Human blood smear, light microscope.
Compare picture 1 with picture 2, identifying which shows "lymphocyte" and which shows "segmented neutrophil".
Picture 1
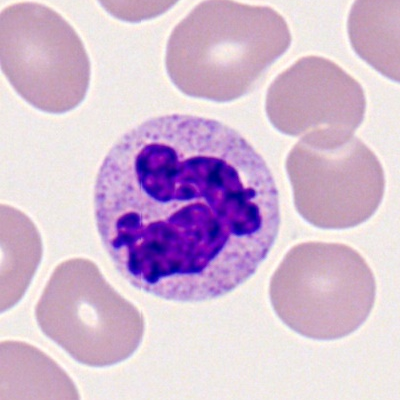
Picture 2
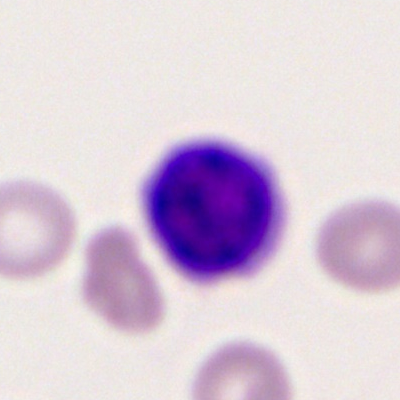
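Identification comes first: picture 1 shows a segmented neutrophil, and picture 2 shows a lymphocyte. On outline, the neutrophil is round and smooth, while the lymphocyte is roughly round with a slightly uneven edge. On the nucleus, the neutrophil has a single twisted mass with knobbly, lobed edges. On chromatin, the neutrophil's is dark purple and coarsely clumped, and the lymphocyte's is dense and deep purple with darker clumped patches.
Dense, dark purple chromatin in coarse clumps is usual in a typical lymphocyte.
On cytoplasm, the neutrophil has a wide rim of pale lilac around its nucleus, whereas the lymphocyte shows only a very thin rim of pale lilac.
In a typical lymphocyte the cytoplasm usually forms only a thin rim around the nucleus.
On granules, the neutrophil's cytoplasm is evenly dusted with fine purple ones, while none can be seen in the lymphocyte.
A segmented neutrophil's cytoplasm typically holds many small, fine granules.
On remaining points, no vacuoles are seen in the neutrophil, and red cells lie near the lymphocyte without touching it.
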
